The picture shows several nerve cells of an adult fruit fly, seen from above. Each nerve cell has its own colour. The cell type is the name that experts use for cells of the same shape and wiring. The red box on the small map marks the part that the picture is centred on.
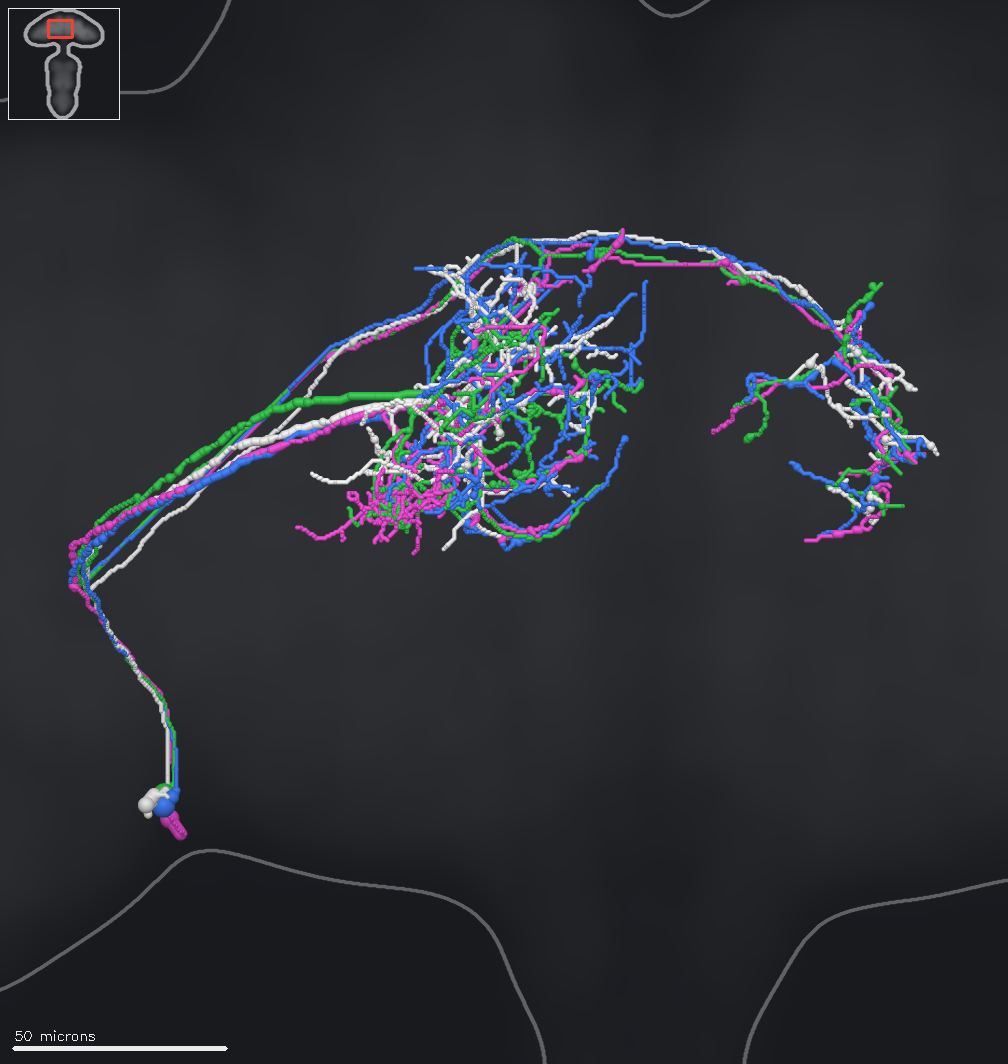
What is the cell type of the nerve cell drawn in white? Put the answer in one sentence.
The cell type is CB3614.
